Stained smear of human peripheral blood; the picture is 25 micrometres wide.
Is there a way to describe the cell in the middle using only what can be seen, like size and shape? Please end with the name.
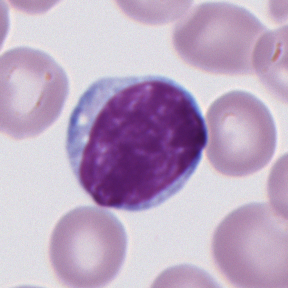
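Cell diameter: about 12 micrometres. The nucleus is oval in outline, about 12 by 9 micrometres, fills about 80% of the cell's area and lies off-centre toward the right. Its chromatin is dense and deep purple, interrupted only by faint paler streaks. Pale blue cytoplasm forms a crescent that is widest on the left side. This is a typical lymphocyte.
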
